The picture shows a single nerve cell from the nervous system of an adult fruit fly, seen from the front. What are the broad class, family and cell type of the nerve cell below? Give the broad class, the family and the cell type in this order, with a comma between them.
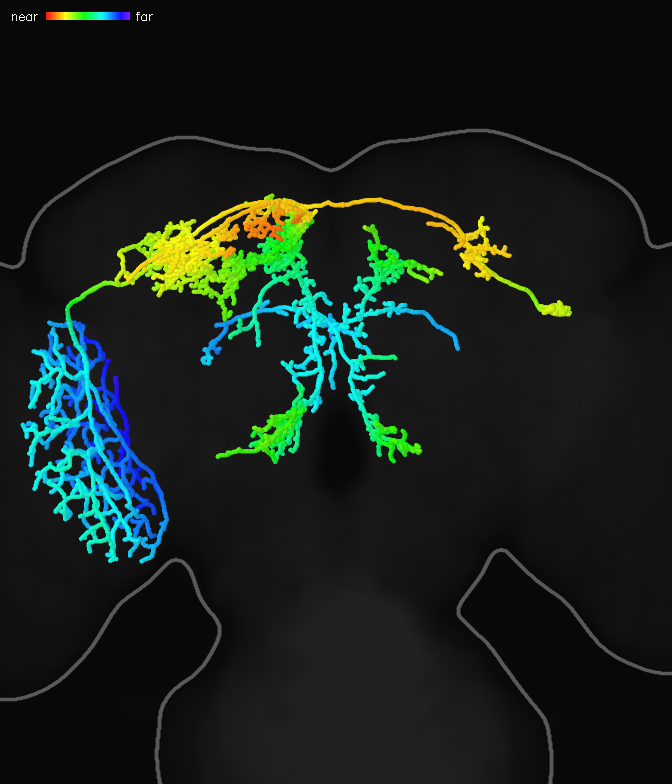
visual centrifugal neuron, LoVC, LoVC1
